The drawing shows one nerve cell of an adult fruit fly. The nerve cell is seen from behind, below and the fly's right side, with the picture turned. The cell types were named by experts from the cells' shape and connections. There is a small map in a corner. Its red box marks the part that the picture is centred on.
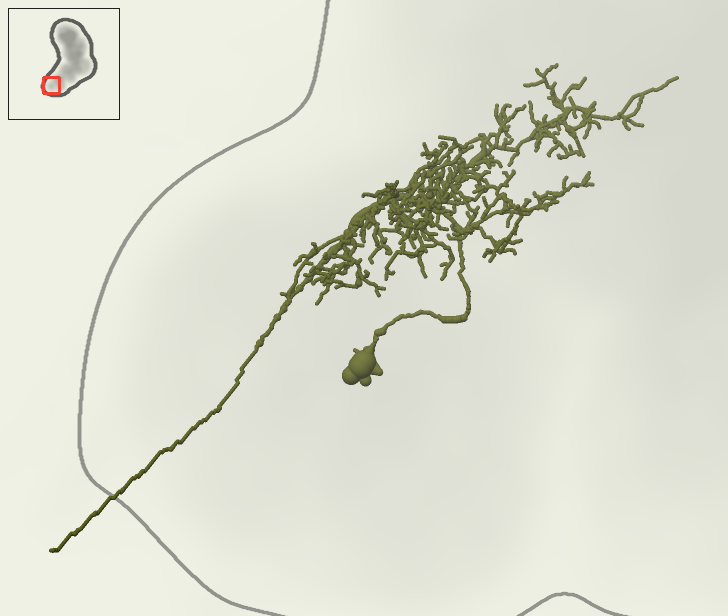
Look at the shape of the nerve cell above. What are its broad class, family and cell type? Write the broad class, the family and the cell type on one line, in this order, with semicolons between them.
motor neuron of the nerve cord; MNad; MNad01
